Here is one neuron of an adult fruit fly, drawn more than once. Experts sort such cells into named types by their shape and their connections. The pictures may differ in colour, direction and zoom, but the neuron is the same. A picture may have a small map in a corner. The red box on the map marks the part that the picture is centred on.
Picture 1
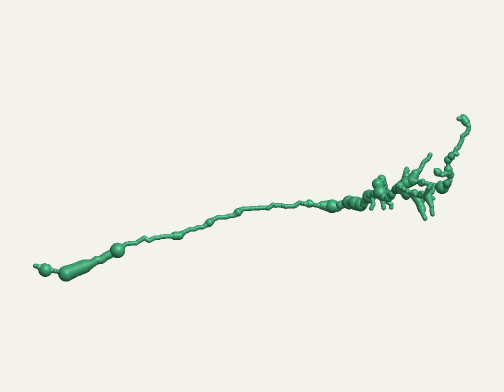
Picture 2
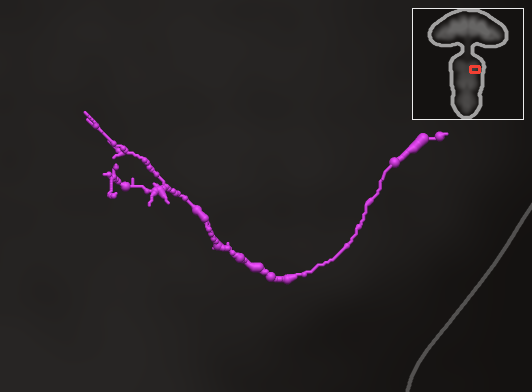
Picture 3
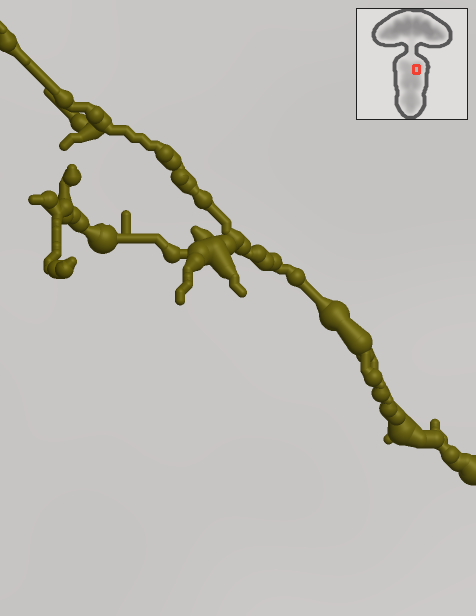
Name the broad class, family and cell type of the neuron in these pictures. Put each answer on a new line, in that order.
sensory neuron entering the nerve cord
class gustatory
LgLG1b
